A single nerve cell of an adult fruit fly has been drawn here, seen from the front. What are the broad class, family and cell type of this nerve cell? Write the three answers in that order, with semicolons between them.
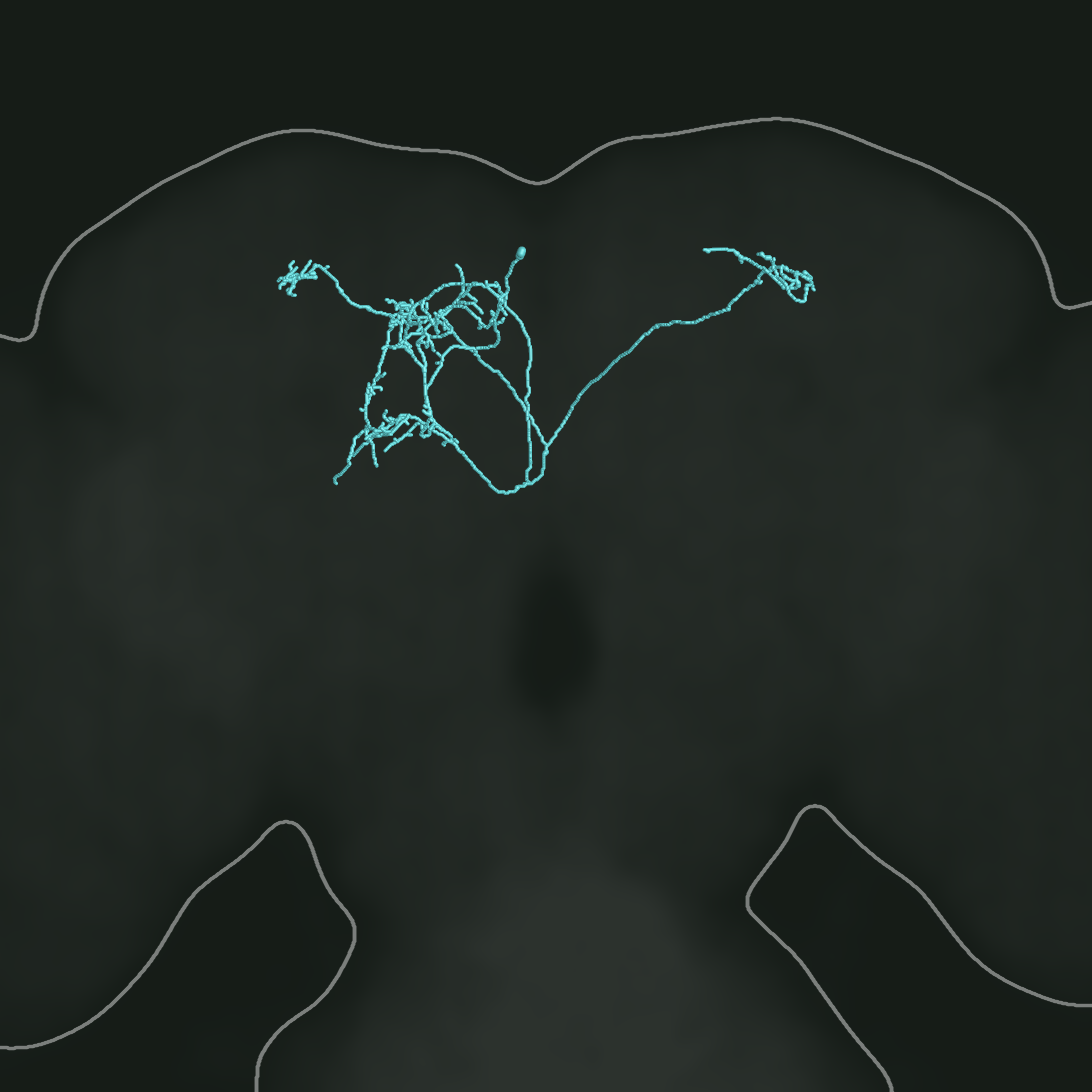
central-brain intrinsic neuron; hemilineage DM1_antero_dorsal; SMP477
